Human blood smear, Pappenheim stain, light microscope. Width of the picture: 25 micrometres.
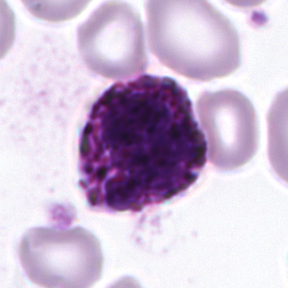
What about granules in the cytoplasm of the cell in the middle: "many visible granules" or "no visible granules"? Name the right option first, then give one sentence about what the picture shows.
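Many visible granules. Coarse granules are scattered over the whole cell, including over the nucleus.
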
